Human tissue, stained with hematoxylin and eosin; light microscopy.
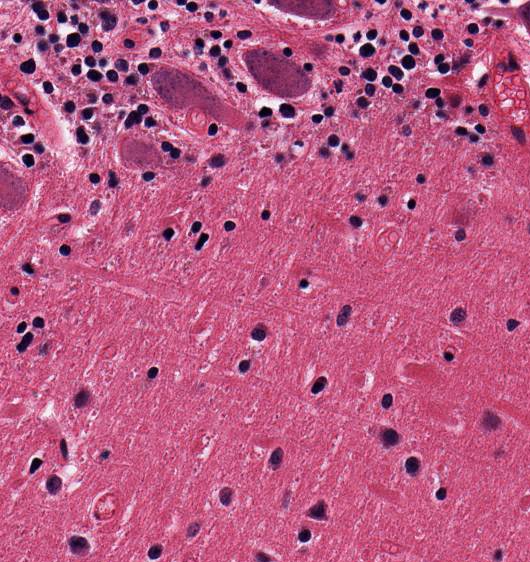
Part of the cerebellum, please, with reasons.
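Molecular layer: the lower pink zone. Finely fibrillary pink background; sparse nuclei scattered singly.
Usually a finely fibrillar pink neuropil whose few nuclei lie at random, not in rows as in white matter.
Along the top, large oval purple cell bodies lie within a dense band of small nuclei.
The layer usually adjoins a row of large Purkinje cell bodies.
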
